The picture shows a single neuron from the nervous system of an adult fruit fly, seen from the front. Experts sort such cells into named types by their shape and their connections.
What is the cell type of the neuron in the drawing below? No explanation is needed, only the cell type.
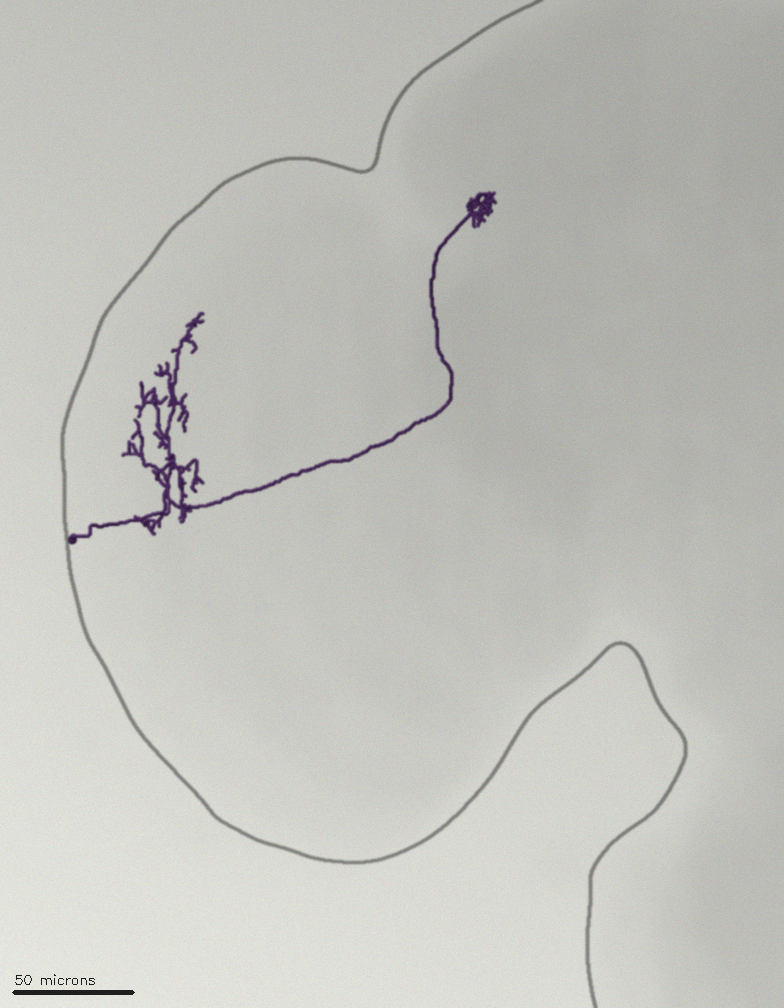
MeTu2b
